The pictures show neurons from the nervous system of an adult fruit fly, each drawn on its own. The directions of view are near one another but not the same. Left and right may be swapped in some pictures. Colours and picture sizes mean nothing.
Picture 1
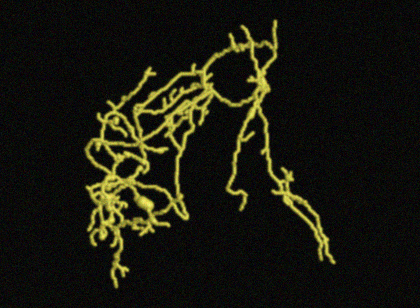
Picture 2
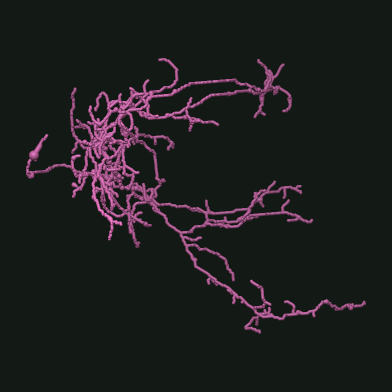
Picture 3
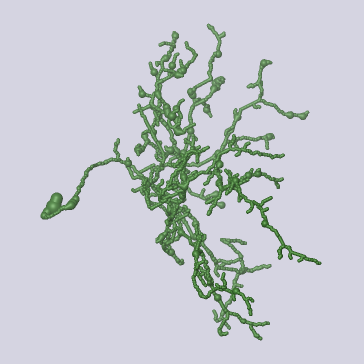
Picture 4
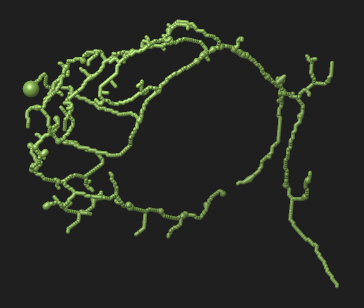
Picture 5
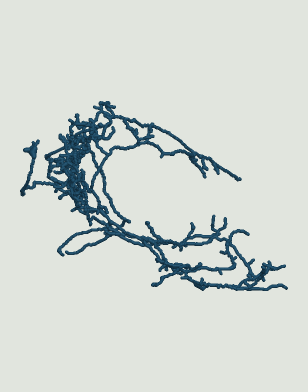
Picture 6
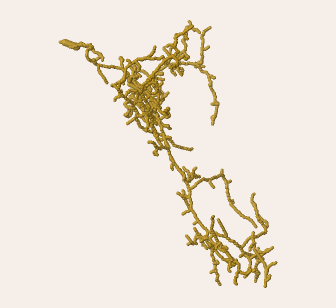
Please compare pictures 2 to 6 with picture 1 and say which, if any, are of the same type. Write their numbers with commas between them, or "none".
4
